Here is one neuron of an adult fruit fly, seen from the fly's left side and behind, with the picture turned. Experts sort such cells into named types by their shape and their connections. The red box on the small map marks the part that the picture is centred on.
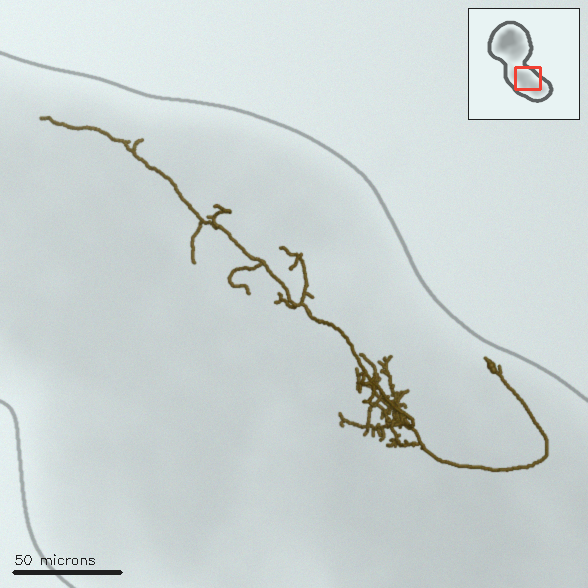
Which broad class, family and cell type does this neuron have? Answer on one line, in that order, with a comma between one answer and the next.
ascending neuron, hemilineage 19B, AN19B101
